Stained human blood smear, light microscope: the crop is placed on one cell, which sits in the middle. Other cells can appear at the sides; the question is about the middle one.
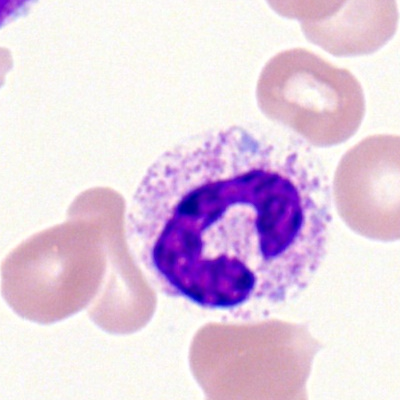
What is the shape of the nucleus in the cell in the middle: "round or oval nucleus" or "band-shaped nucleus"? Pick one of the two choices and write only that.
Band-shaped nucleus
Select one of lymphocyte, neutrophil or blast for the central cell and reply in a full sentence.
Where the crop is centred, there is a neutrophil.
